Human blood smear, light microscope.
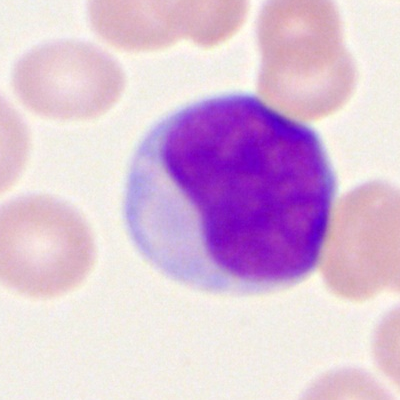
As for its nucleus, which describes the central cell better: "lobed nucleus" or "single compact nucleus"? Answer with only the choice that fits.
Single compact nucleus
